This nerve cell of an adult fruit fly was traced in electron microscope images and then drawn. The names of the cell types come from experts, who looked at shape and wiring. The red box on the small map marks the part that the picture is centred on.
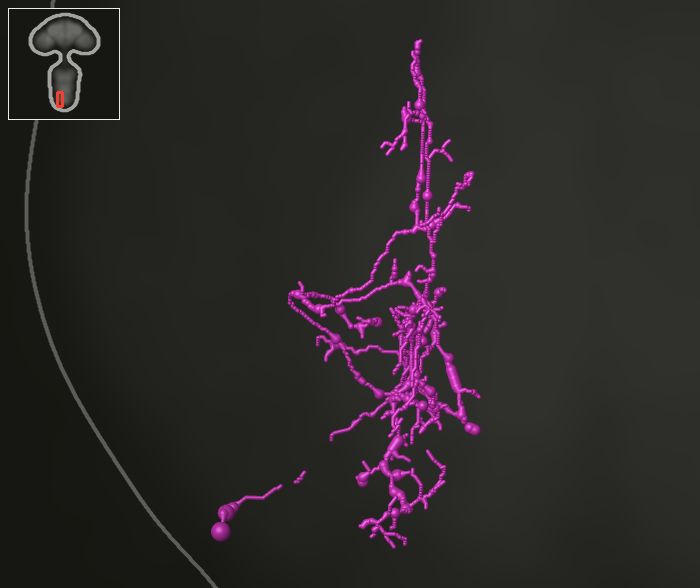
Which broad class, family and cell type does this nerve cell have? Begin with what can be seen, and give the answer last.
It lies in the nerve cord. The picture shows dozens of branch ends. It is a nerve-cord intrinsic neuron. Its family is hemilineage 20A.22A. It is of cell type IN20A.22A079.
